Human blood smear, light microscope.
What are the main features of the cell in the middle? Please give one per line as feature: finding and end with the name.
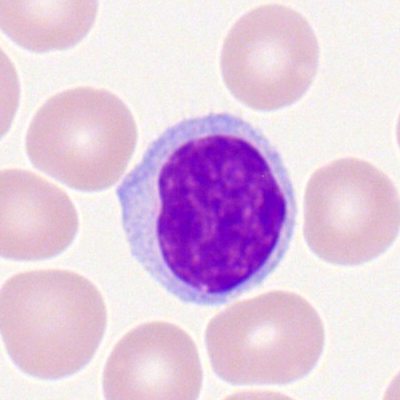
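Outline: roughly round
Surface: fine, short hair-like projections fringing the upper edge
Cytoplasm: pale blue
Granules: none visible in the cytoplasm
Cell type: lymphocyte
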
